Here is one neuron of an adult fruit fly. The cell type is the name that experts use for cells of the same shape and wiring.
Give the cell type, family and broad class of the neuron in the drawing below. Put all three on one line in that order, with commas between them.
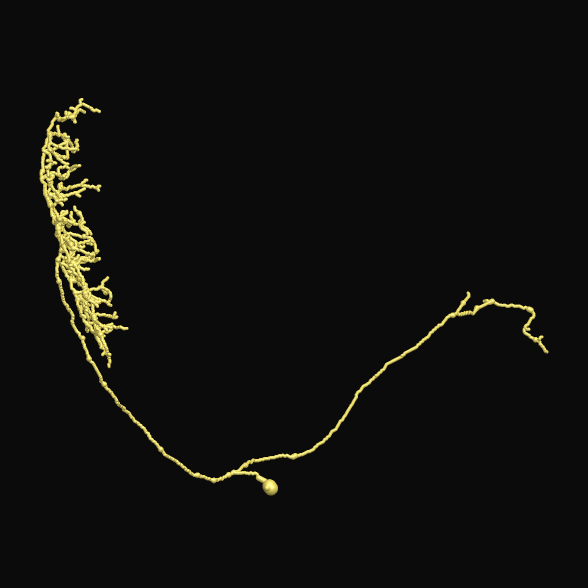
MeVP4, MeVP, visual projection neuron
